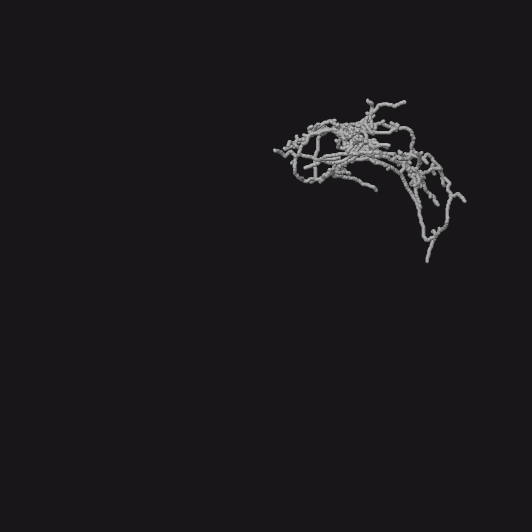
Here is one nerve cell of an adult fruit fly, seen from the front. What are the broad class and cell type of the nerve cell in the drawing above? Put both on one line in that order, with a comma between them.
central-brain intrinsic neuron, CL234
